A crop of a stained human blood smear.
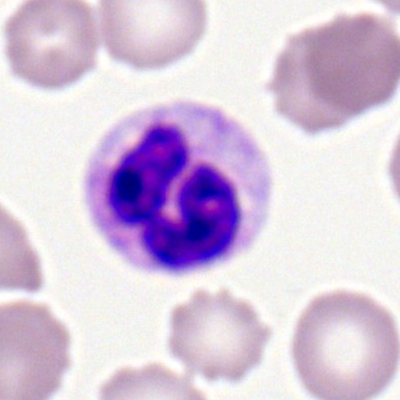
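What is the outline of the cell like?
Round and smooth.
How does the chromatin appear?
Dark purple and coarsely clumped.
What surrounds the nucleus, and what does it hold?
A moderate rim of pale pinkish-lilac cytoplasm, holding only fine, faint pinkish granules.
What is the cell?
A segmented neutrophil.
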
